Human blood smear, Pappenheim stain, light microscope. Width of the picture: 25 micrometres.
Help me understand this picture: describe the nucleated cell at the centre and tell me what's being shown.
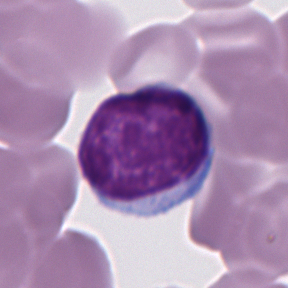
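Notice first the smooth outline, roughly round. Now look at the chromatin: dark purple and dense, with a coarse, clumped texture. The cytoplasm is only a thin crescent, lying mainly along the lower edge of the cell, and you won't find any granules in it. This is a typical lymphocyte.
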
